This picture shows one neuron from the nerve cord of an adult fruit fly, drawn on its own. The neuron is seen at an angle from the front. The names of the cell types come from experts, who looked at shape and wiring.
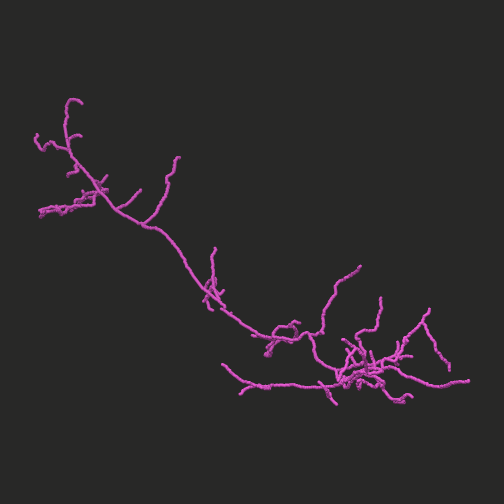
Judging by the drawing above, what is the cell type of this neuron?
DNde001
